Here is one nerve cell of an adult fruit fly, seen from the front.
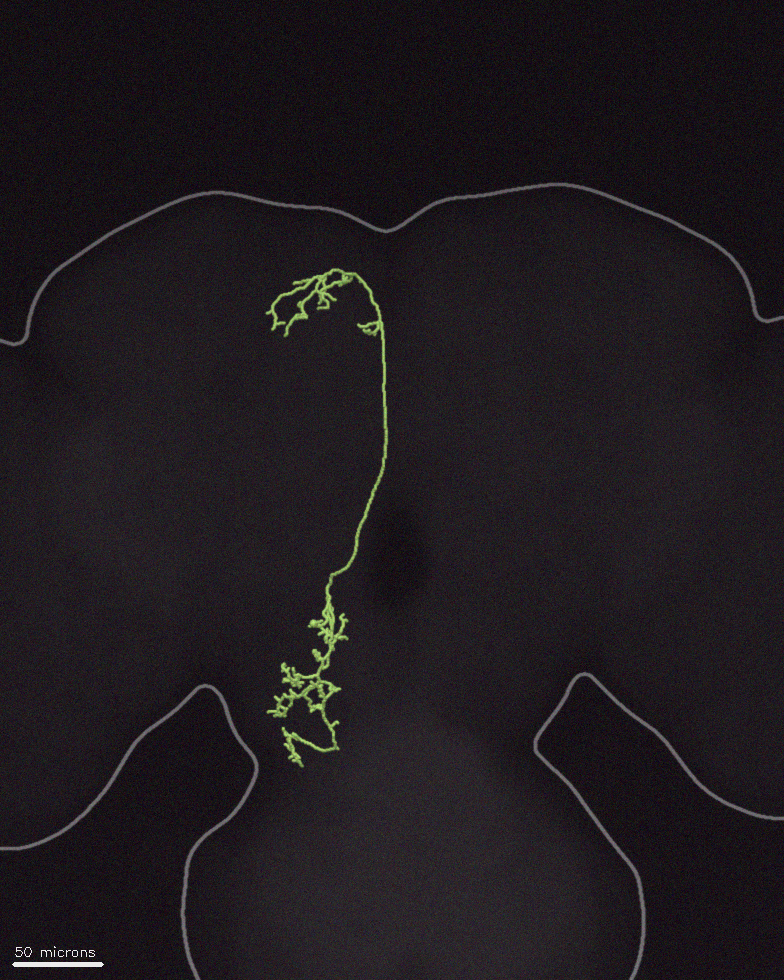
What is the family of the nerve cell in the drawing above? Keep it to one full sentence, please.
Among the members of family hemilineage FLAa2 is this nerve cell.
